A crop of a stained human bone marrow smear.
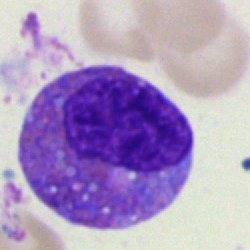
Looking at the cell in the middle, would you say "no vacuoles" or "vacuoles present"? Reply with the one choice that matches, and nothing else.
Vacuoles present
